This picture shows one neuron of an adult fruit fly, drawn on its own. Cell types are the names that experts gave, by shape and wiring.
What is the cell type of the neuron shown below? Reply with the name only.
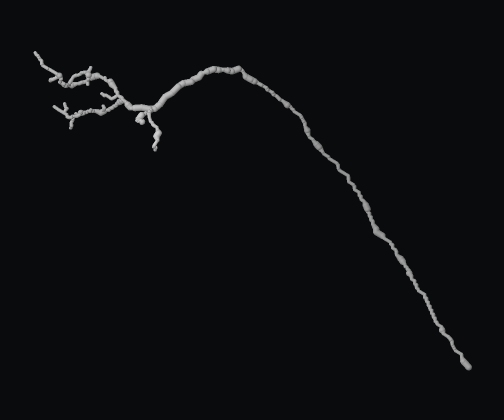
SNxx01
